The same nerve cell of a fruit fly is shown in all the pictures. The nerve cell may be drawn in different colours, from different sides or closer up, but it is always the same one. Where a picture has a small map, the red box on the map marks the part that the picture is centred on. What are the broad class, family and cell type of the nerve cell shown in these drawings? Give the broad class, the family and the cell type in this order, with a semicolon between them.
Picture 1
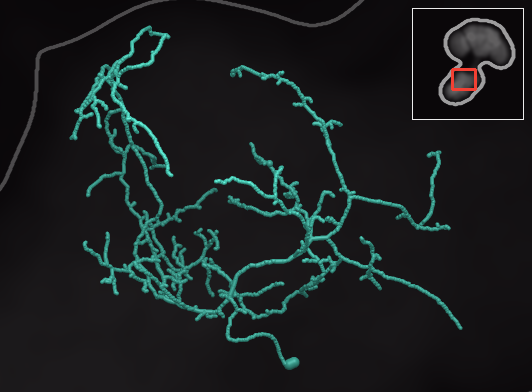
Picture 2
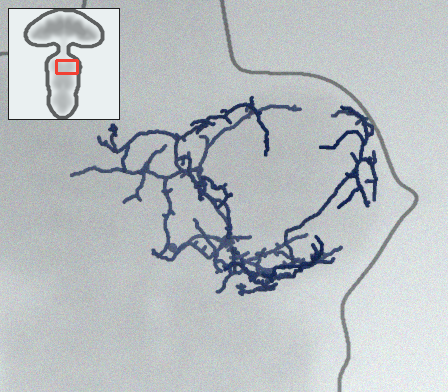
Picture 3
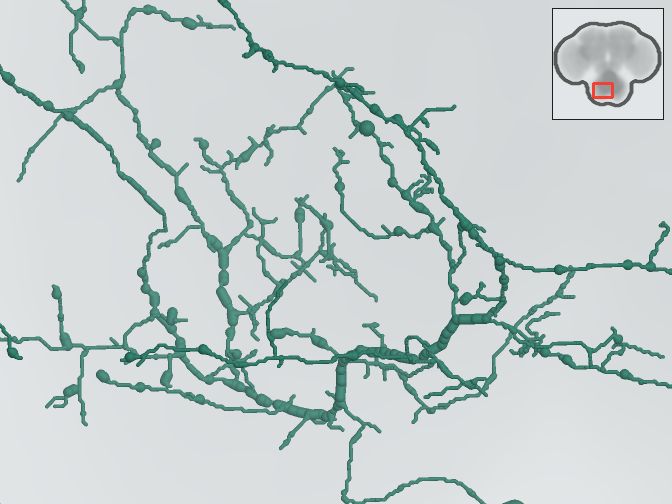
nerve-cord intrinsic neuron; hemilineage 04B; IN04B050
